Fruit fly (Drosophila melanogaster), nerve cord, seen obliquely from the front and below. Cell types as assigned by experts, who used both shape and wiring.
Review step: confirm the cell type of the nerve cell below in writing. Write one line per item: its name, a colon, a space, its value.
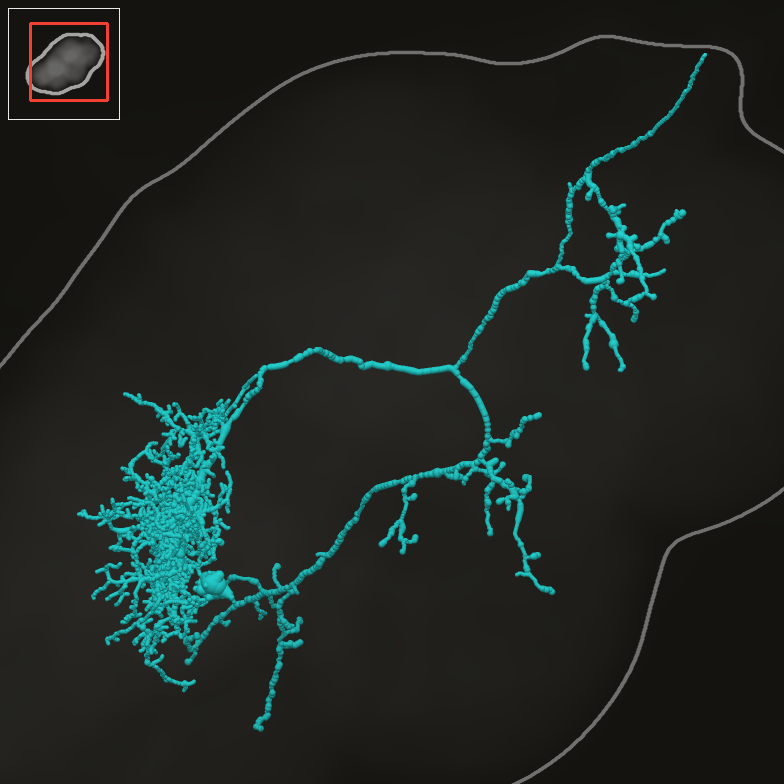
cell type: AN07B013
